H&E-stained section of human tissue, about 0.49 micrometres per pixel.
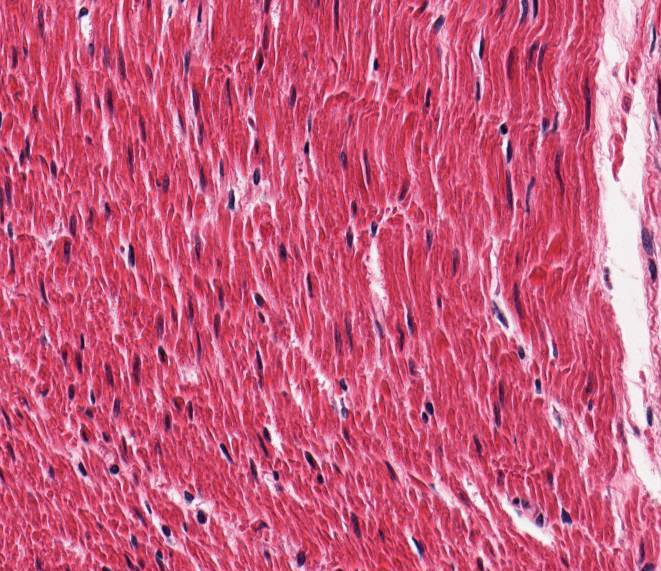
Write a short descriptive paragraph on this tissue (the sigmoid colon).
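Closely packed muscle fibres fill almost the entire field, running roughly from top to bottom. Their course is gently wavy rather than straight. The fibre cytoplasm stains a deep pink-red with eosin. Nuclei are dark purple and elongated, lying lengthwise along the fibres.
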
